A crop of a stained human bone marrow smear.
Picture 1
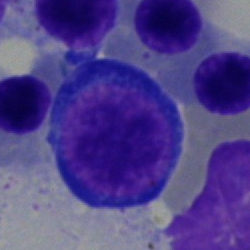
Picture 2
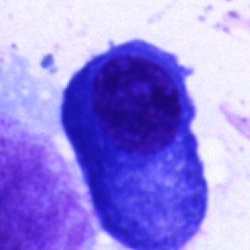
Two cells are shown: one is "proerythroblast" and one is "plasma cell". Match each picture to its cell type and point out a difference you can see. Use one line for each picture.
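In picture 1 we see a proerythroblast: The nucleus fills most of the cell.
In picture 2 we see a plasma cell: The cytoplasm is abundant and stains a deep blue.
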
